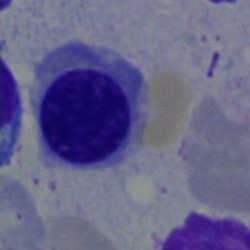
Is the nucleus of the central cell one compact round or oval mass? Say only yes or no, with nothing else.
Yes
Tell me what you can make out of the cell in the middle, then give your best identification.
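Look first at the nucleus. Its chromatin is dense and dark purple throughout, and no nucleoli can be seen. The cytoplasm forms a moderate rim of blue, free of any visible granules. This cell is an erythroblast.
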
